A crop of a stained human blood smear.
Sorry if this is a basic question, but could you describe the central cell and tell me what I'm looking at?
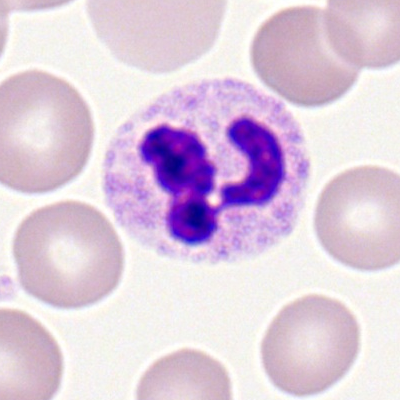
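Three lobes make up the nucleus, and the right-hand one curves like a letter C. The chromatin in them looks dark purple and coarsely clumped. Fine lilac granules fill the cytoplasm. The cell is a segmented neutrophil.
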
